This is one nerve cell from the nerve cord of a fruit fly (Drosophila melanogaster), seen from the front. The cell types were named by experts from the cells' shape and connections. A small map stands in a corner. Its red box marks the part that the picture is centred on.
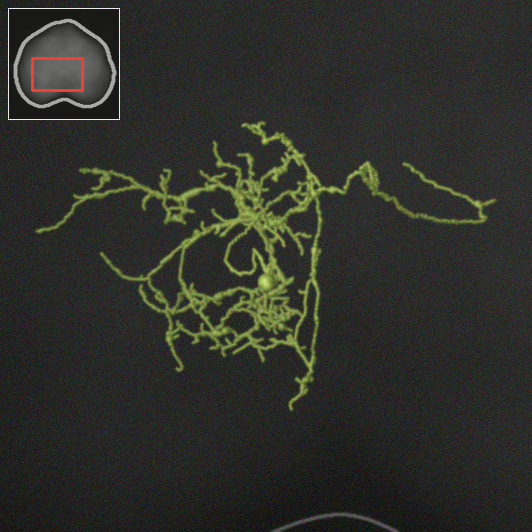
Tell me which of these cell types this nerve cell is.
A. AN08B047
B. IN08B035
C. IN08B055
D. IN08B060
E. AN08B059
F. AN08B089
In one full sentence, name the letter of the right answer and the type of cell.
Option F, AN08B089, is the type of cell the nerve cell is.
